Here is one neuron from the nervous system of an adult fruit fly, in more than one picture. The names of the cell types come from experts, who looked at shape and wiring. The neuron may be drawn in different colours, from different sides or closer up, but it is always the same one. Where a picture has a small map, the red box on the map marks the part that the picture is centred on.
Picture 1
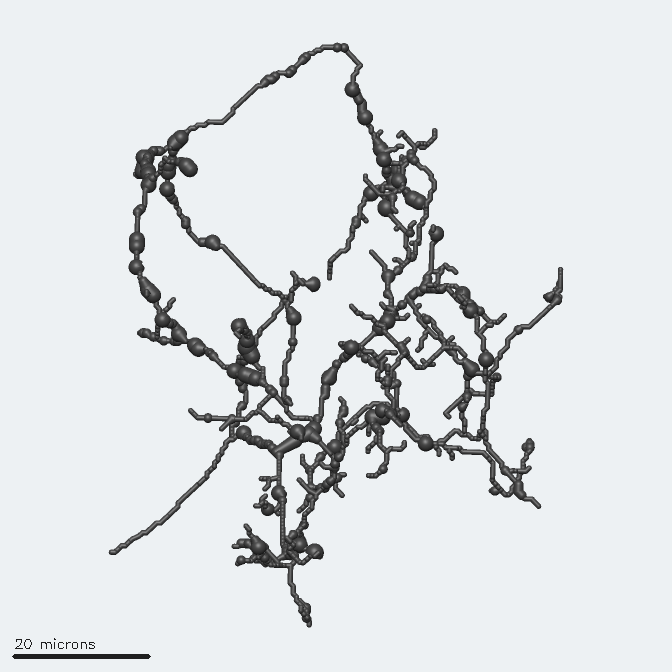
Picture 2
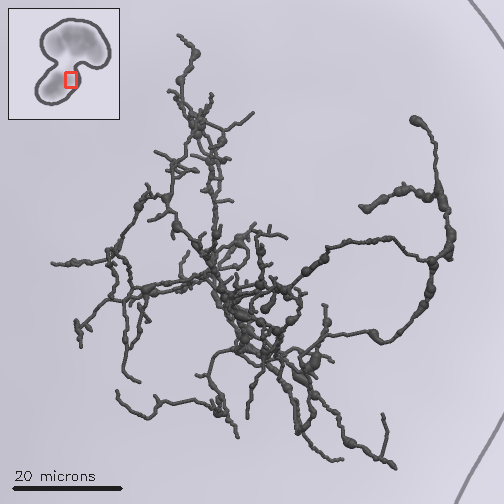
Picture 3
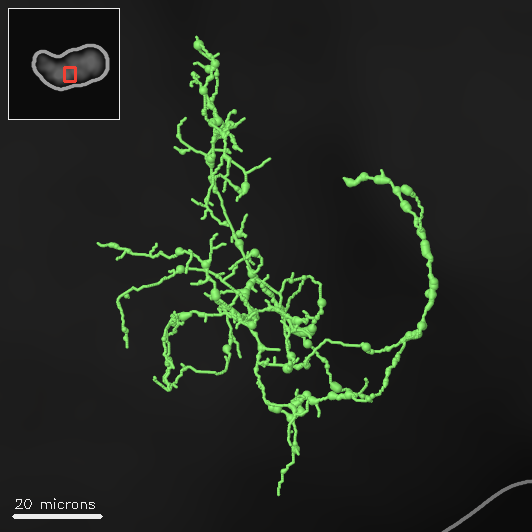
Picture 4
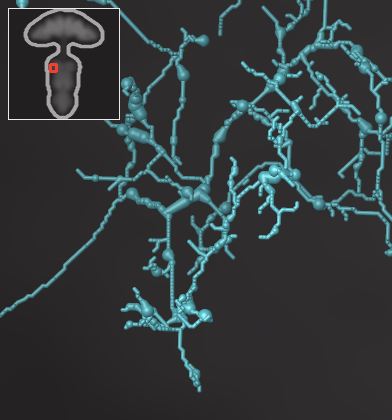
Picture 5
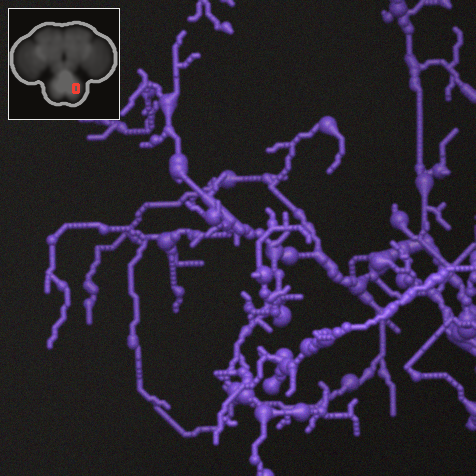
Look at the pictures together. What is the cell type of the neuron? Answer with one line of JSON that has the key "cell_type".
{"cell_type": "IN20A.22A024"}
